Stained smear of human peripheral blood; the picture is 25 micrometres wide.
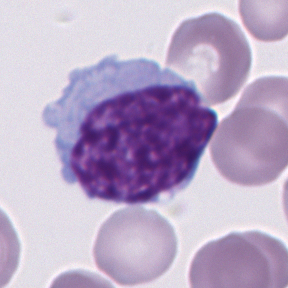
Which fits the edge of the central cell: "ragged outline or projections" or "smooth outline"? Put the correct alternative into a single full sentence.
A rough edge runs around this cell.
